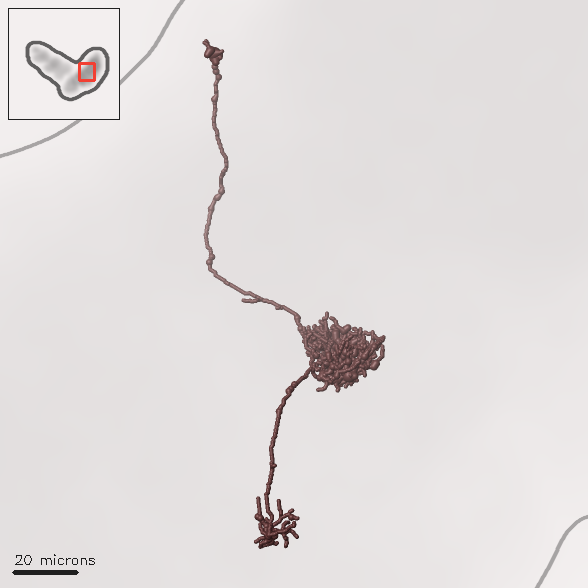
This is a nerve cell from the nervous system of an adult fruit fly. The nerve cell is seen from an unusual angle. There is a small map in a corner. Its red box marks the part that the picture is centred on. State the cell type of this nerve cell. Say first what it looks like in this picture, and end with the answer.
By the scale bar it is about 160 microns tall in this view. The picture shows dozens of branch ends. This is a central-brain intrinsic neuron. Its cell type is EL.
